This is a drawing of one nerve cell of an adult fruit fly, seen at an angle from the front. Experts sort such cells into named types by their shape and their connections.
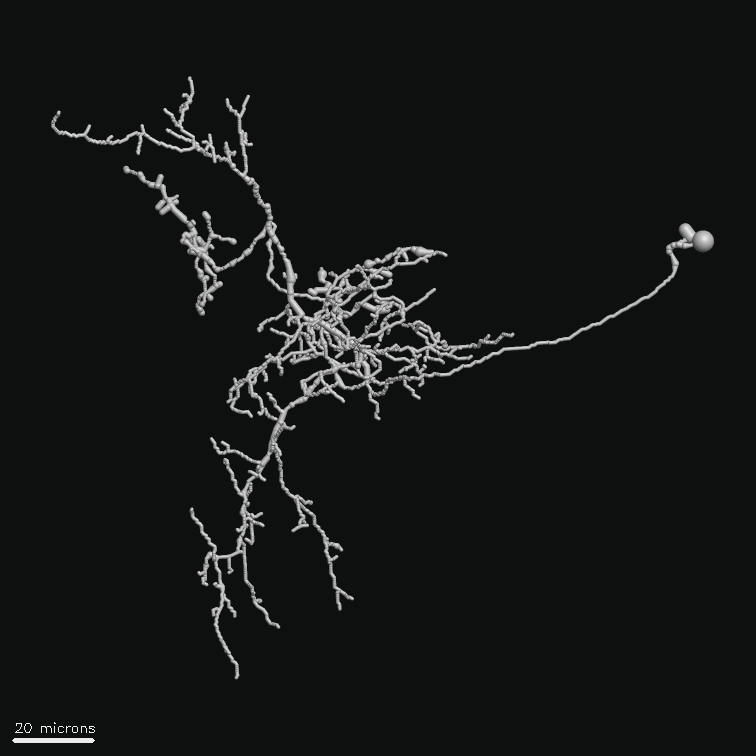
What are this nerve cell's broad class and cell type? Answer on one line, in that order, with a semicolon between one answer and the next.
central-brain intrinsic neuron; IB060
